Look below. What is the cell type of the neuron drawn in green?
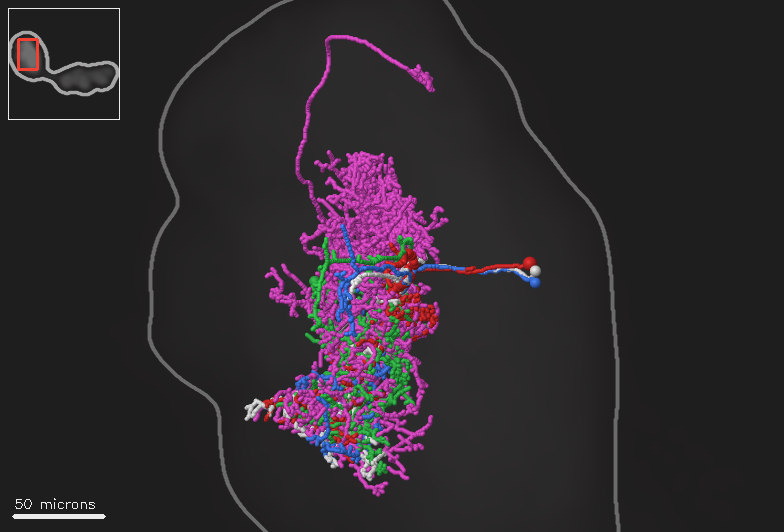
AVLP429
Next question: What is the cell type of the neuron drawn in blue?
WED118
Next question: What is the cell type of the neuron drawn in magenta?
PVLP010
